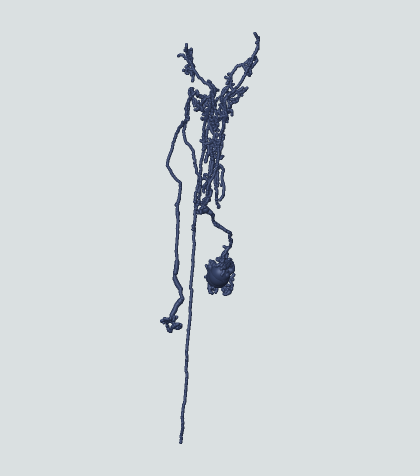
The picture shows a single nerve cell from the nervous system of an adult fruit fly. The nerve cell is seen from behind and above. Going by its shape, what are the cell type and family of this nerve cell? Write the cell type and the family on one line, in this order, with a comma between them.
CAPA, hemilineage 27X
